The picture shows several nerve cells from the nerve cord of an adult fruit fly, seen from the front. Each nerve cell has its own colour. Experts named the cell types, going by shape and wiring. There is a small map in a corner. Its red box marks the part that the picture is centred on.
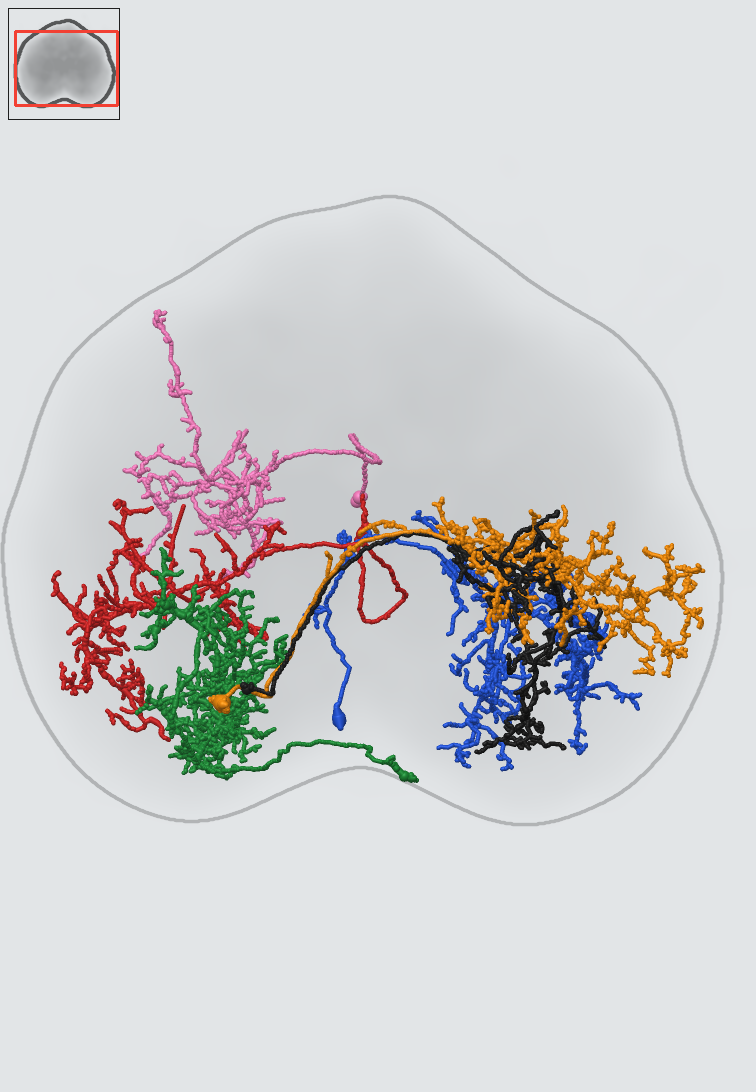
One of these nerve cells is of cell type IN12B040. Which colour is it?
red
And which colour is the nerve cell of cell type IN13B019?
green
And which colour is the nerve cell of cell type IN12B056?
pink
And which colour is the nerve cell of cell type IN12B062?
black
